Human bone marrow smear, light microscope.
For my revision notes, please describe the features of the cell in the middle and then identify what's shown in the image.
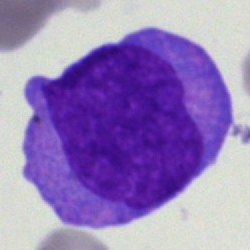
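The outline is broadly rounded, though slightly irregular, with a bumpy left edge. A small rounded bulge of cytoplasm pushes out at the upper left. The blue-violet cytoplasmic rim is moderate and widest on the right, and I see no coarse granules in it. This is a blast.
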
